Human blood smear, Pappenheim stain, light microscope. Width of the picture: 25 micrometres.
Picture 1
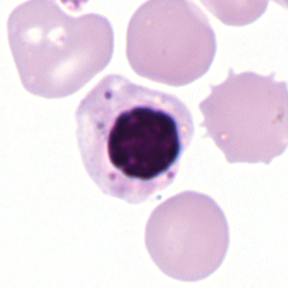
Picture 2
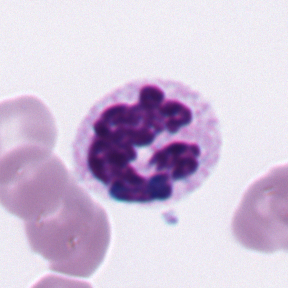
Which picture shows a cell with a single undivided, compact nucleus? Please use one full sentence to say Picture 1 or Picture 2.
In Picture 1, the nucleus of the cell is one compact round, oval or kidney-shaped mass.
